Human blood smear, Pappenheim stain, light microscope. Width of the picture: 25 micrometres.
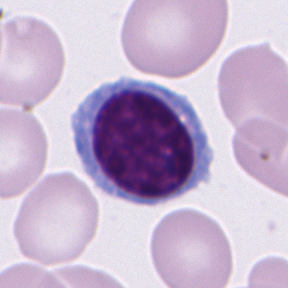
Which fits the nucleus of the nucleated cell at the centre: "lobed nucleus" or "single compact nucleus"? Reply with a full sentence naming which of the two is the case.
Within the cell, the nucleus is one undivided, compact round, oval or kidney-shaped mass.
